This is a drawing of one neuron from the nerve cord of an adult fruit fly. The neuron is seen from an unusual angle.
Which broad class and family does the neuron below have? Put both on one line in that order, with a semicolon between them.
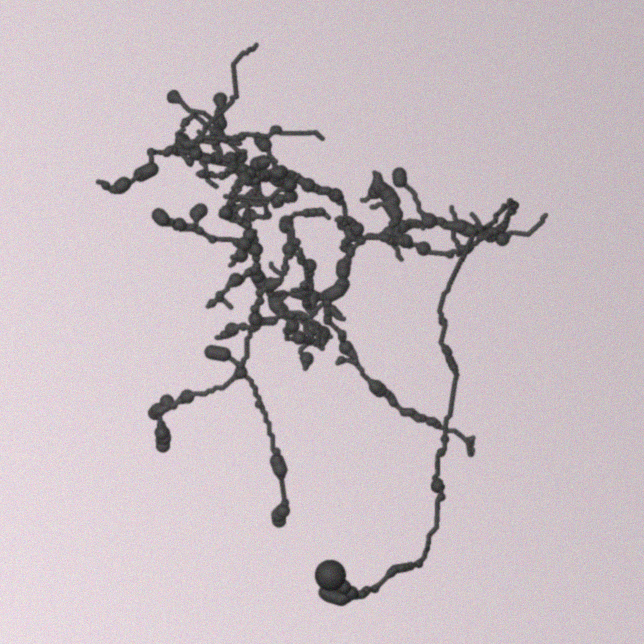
nerve-cord intrinsic neuron; hemilineage 02A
